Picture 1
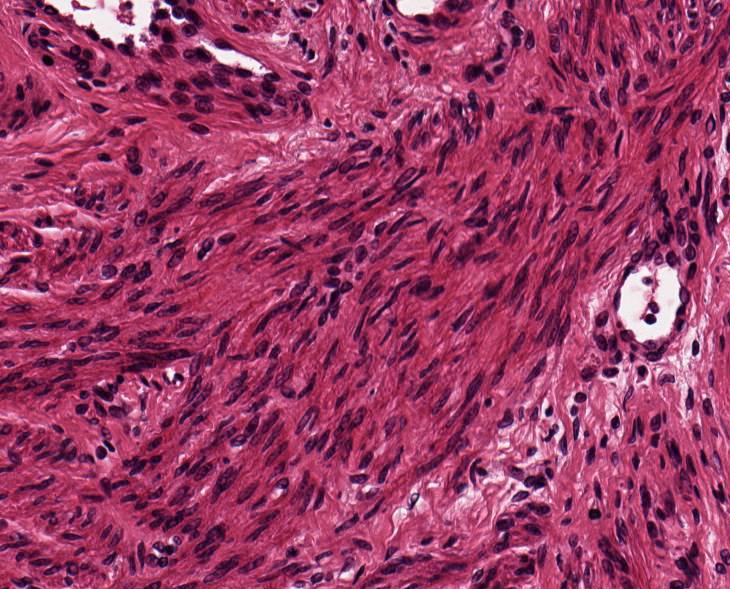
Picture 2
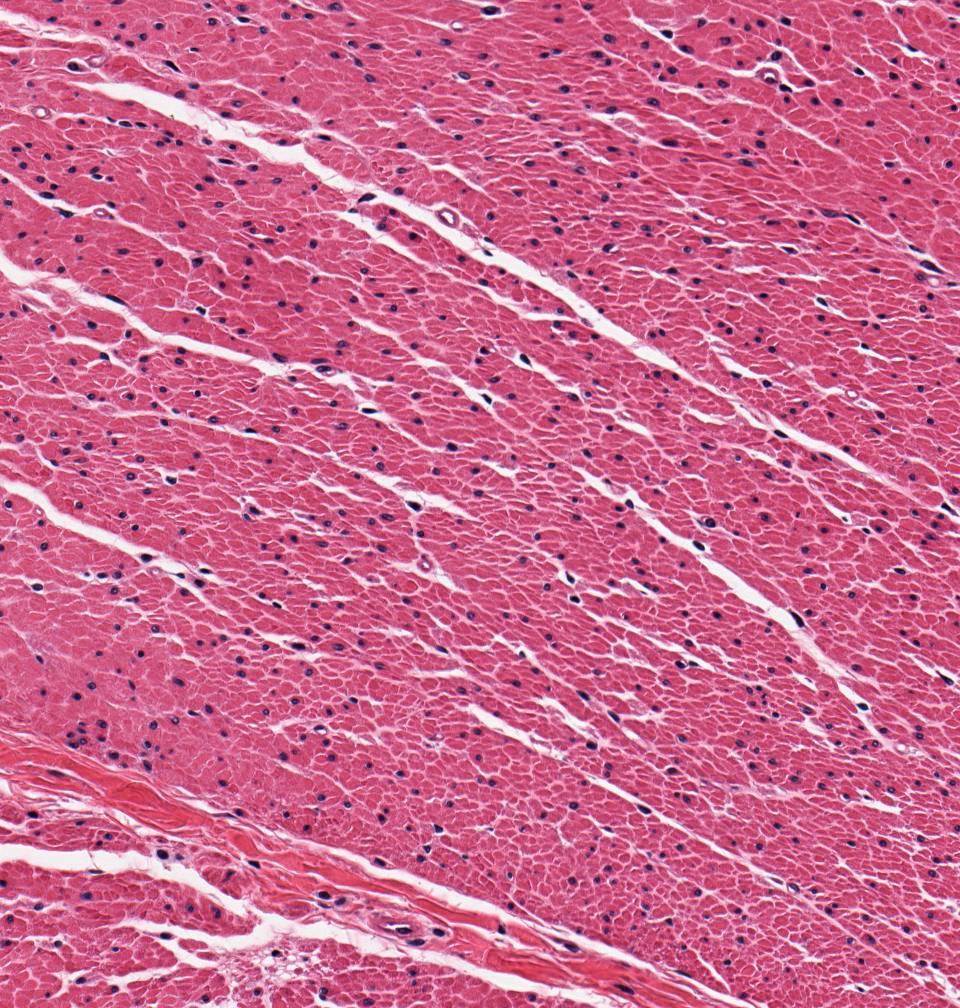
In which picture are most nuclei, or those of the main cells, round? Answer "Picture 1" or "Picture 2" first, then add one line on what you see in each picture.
Picture 2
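In picture 1: The nuclei are elongated, dark-staining and aligned along the long axis of their cells.
In picture 2: Small, dark, rounded nuclei are scattered evenly among the fibres across the whole field.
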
